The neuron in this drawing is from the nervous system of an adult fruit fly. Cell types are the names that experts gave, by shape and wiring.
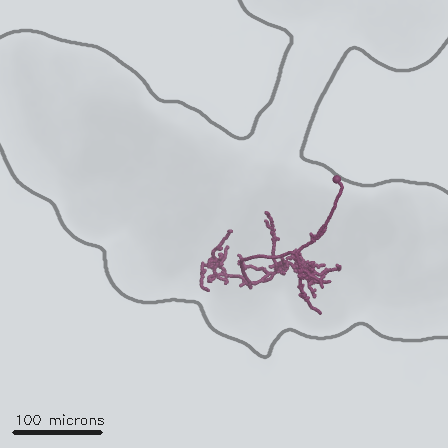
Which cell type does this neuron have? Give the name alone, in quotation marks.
"aIPg5"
